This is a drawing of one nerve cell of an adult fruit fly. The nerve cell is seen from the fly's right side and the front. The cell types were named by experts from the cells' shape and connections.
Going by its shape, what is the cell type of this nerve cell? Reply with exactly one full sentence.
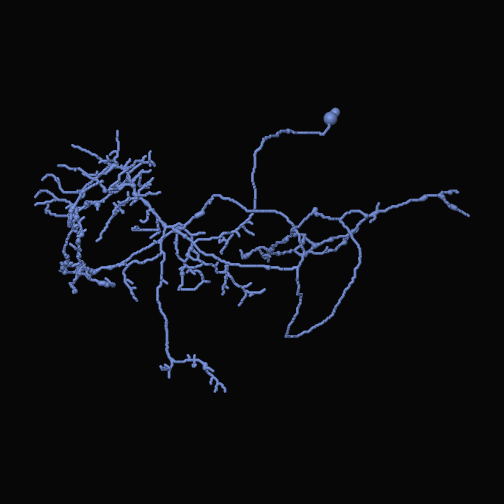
It is CB1871 that is the cell type of the nerve cell.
